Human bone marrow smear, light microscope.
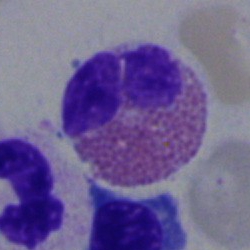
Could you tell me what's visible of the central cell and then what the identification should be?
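In this cell the nucleus is divided into two lobes and lies in the upper part of the cell. Its chromatin is dense and dark purple. The granules are coarse and round. The cell is an eosinophil.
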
